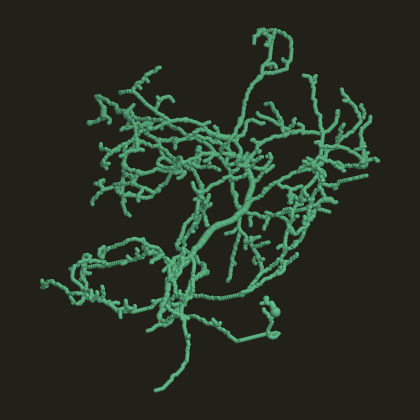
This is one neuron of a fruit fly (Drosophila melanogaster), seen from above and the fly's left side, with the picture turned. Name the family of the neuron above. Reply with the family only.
hemilineage CREa2_ventral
